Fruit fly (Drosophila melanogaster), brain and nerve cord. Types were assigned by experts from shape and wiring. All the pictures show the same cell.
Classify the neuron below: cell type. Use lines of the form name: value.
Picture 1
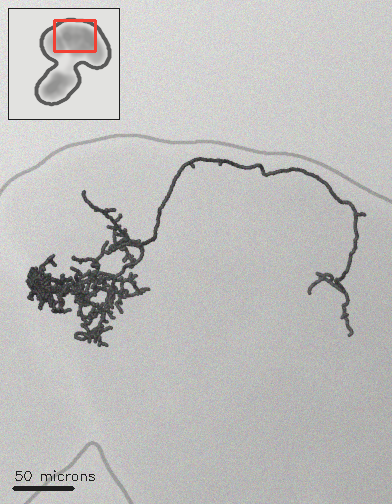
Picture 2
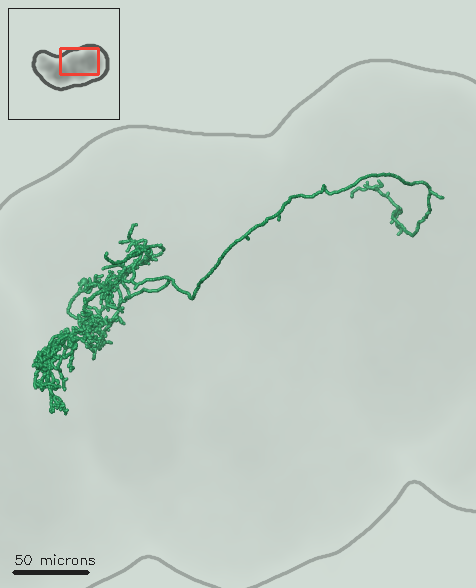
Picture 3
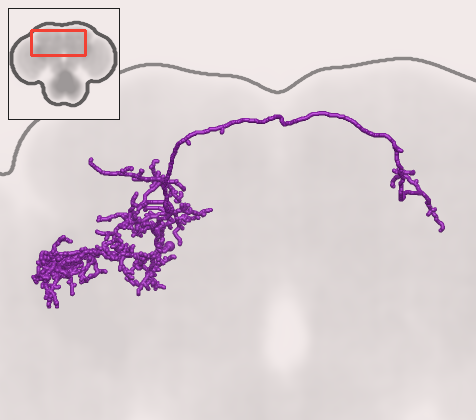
cell type: PVLP118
